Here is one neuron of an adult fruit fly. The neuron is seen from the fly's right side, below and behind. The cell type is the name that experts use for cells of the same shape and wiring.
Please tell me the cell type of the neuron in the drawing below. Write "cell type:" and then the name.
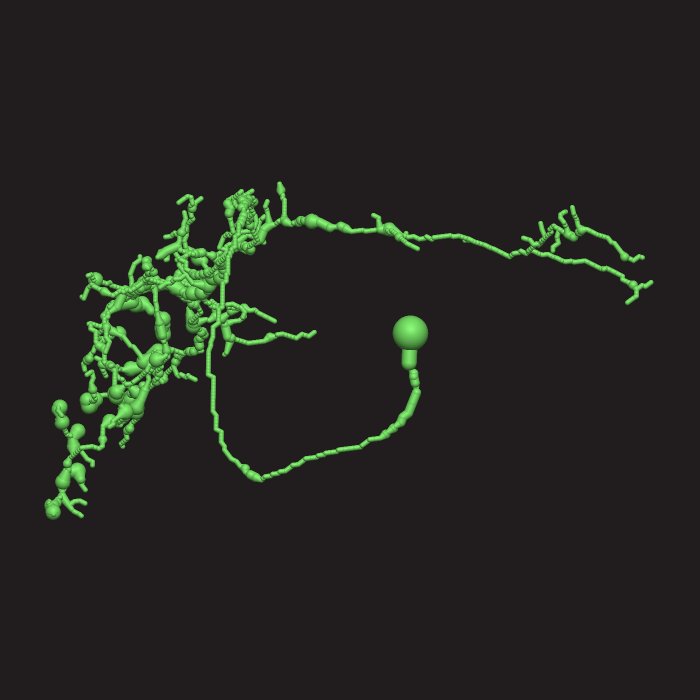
cell type: SLP347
